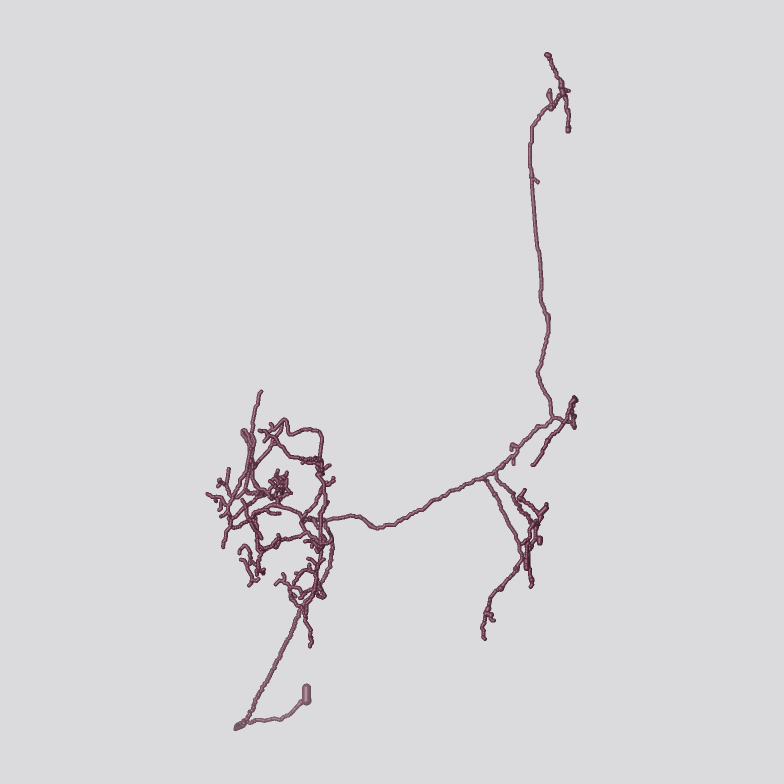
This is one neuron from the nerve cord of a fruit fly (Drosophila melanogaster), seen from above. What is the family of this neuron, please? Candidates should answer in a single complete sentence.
Family assignment for this neuron is hemilineage 07B.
